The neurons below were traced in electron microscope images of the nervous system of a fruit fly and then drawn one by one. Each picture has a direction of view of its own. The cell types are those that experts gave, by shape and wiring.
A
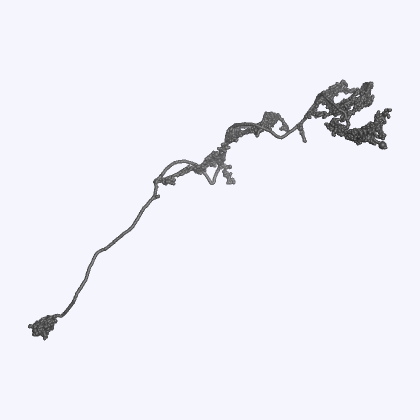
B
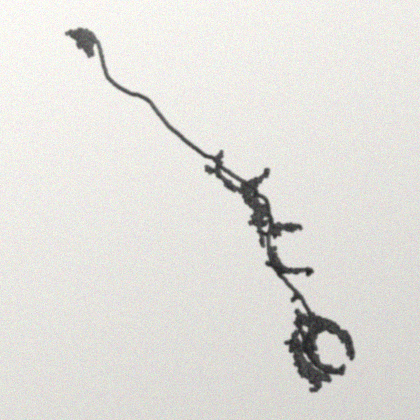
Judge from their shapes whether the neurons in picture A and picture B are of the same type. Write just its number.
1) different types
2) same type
2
